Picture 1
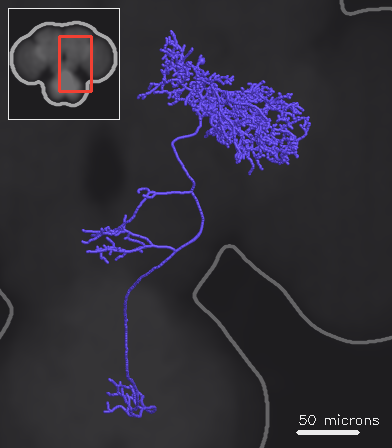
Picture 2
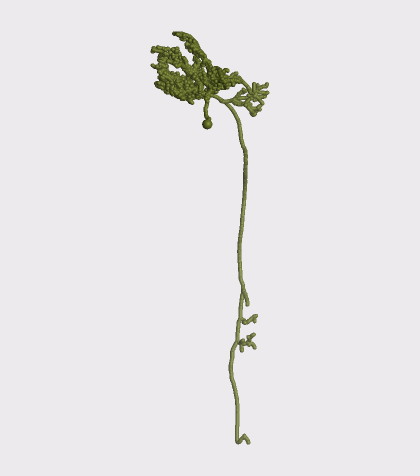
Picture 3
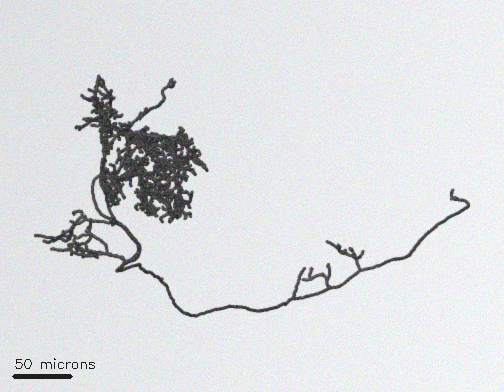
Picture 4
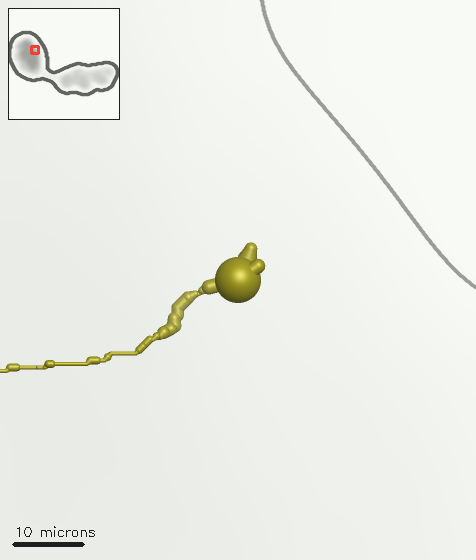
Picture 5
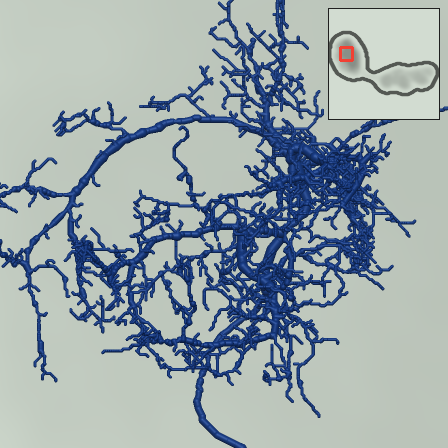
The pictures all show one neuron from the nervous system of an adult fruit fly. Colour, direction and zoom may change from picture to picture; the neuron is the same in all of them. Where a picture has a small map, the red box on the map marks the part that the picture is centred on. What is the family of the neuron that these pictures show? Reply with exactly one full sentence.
The family of this particular neuron is hemilineage SMPpv2_ventral.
